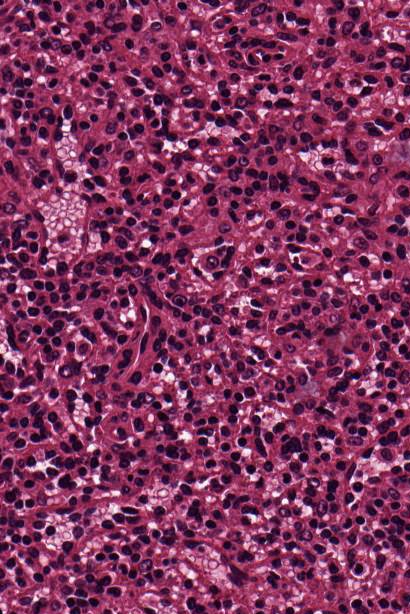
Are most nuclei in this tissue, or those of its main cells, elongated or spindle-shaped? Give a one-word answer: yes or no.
No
